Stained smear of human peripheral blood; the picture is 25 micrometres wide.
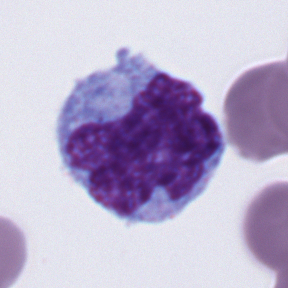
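Monocyte, about 15 micrometres across, at the centre of a stained blood smear. Notice the nucleus first: its outline is irregular and folded, with notches in its edge, and it fills about 60% of the cell's area. It sits toward the right and lower part of the cell, so most of the pale greyish blue cytoplasm lies at the upper left. Look also at the top edge, where a small knob-like projection sticks out.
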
